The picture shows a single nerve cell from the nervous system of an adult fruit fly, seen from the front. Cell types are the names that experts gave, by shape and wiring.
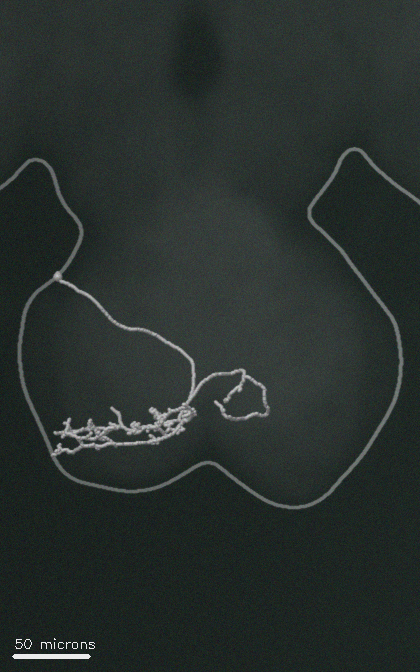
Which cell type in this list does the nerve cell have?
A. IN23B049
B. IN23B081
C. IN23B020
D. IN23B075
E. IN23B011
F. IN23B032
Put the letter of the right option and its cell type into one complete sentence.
Under cell type, the nerve cell is listed as IN23B049, option A.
